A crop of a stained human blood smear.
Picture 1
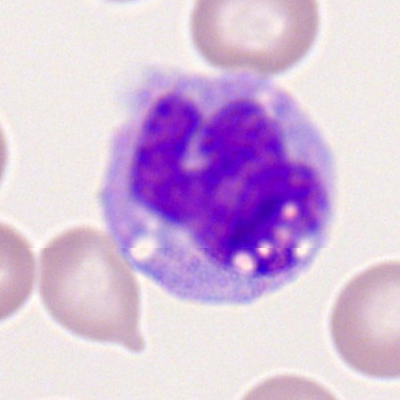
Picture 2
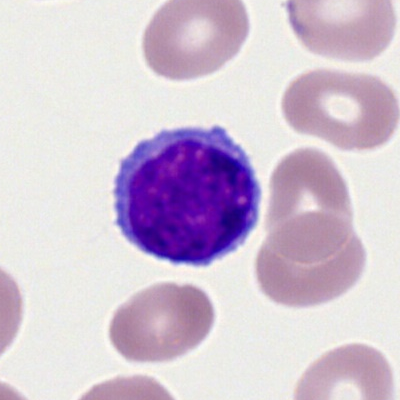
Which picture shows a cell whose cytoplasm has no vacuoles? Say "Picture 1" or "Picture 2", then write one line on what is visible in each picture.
Picture 2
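What picture 1 shows: Several small clear round vacuoles lie mostly toward the lower part of the cell.
What picture 2 shows: The cytoplasm contains no vacuoles.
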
